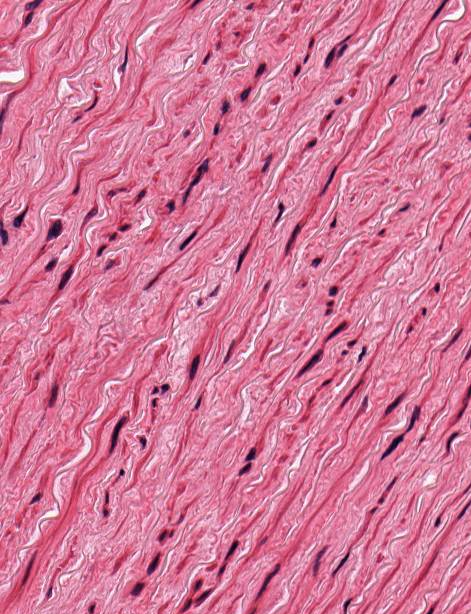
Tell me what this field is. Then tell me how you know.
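Tunica media of an artery. Pink, wavy fibres in parallel bundles cross the whole field diagonally, lower left to upper right.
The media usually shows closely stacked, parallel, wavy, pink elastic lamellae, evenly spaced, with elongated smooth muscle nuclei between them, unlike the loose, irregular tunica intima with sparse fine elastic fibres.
Parallel wavy fibres and aligned nuclei here agree. Nuclei dark, elongated, spindle-shaped, lying lengthwise along the fibres; no distinct cytoplasm around them.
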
